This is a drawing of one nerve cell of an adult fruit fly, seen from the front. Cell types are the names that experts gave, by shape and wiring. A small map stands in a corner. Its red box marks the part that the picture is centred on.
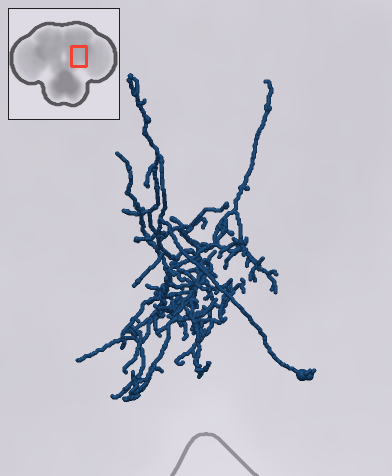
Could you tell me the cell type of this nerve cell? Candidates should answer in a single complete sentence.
The nerve cell is categorized under cell type CB2963.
